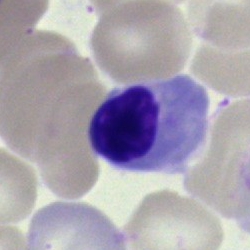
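Erythroblast, the central cell in a stained human bone marrow smear under the light microscope. Its nucleus lies off-centre, displaced toward the left side of the cell. No nucleoli are visible within the nucleus. The cytoplasm contains no obvious granules. The cell outline is smooth and lacks hair-like projections.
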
